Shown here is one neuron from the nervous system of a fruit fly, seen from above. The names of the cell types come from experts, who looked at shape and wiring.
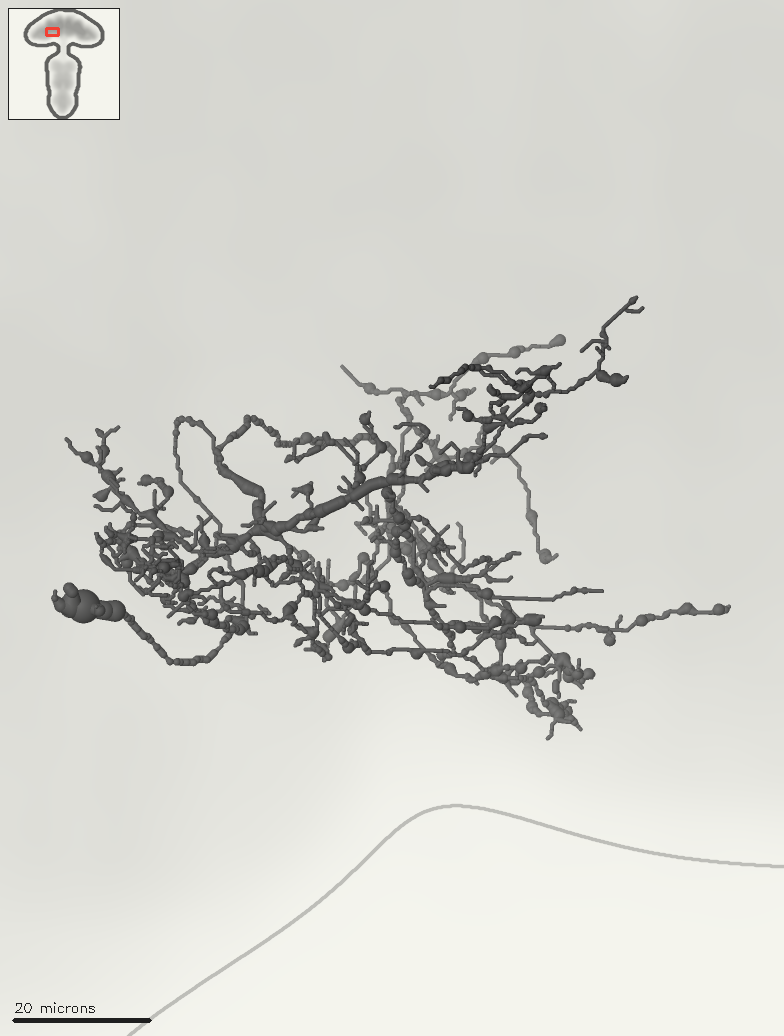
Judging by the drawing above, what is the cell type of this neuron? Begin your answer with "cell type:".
cell type: PLP149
